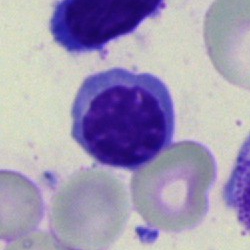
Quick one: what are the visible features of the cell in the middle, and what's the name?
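Let me see: the outline is roughly round, and the nucleus sits toward the lower part, leaving the cytoplasm widest above it. The chromatin is dark purple and clumped, with small paler patches between the clumps. No granules are visible in the cytoplasm. The cell is an erythroblast.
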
